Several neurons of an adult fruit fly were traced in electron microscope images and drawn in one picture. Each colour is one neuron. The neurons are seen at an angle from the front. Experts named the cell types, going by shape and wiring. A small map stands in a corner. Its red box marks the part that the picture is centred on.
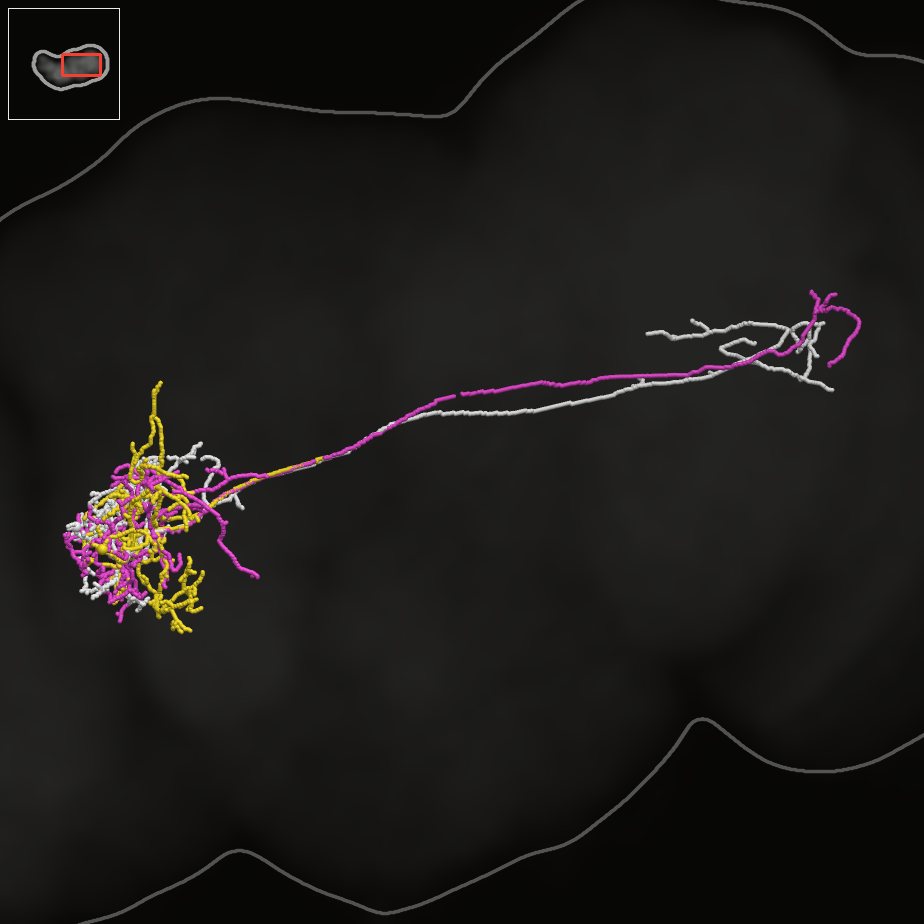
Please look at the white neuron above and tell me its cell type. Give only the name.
CB1109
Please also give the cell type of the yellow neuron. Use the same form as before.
CB4214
